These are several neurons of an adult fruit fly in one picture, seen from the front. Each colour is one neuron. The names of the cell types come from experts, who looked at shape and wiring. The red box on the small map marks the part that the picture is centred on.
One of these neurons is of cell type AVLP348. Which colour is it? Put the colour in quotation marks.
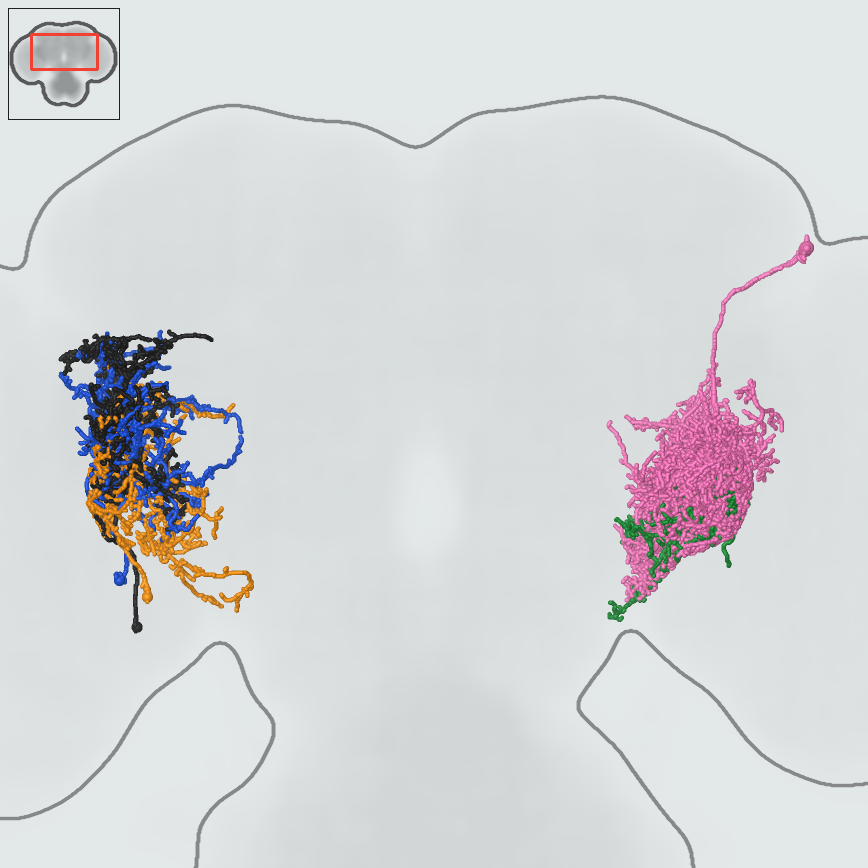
"blue"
